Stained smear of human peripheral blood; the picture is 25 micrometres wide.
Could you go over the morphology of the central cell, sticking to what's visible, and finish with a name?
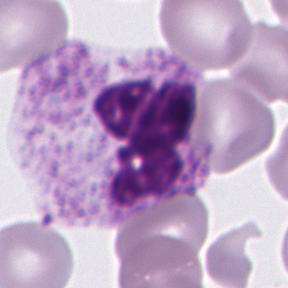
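Looking at it, the nucleus is split into lobes by deep notches. Its chromatin, I see, is dense and stains dark purple. There's plenty of pale lilac cytoplasm, and most of it lies to the left of the nucleus. The granules sit spaced apart, so the nuclear outline stays in view. This is a segmented neutrophil.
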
